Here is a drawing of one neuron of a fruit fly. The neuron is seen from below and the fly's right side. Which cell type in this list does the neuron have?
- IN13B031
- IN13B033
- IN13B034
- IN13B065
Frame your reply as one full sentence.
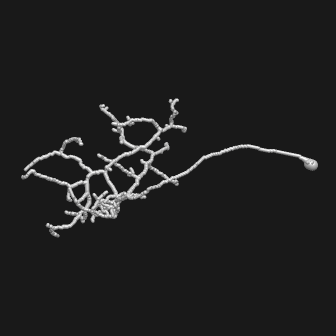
This neuron belongs to the cell type IN13B033.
